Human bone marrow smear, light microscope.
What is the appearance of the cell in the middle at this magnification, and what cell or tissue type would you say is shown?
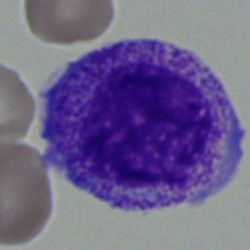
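Nucleus dense, deep purple. Cytoplasm crowded with numerous coarse dark purple granules. Granules also overlie the nucleus, partly obscuring it. Pale blue tint to the cytoplasm at the right edge. Cell: promyelocyte.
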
